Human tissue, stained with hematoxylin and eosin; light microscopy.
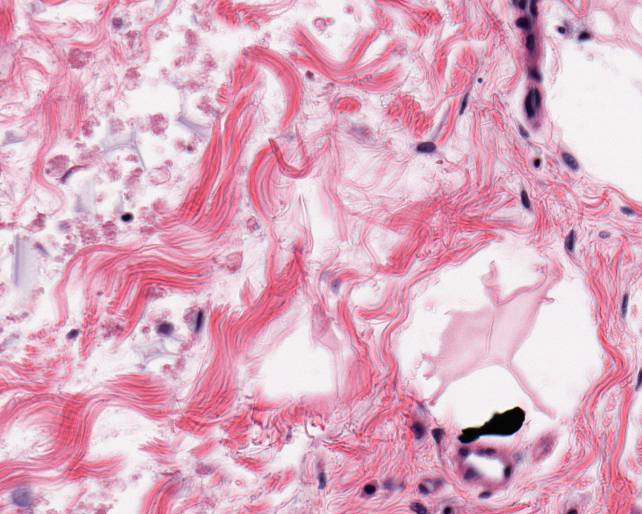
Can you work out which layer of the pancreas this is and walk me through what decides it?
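The field is loose connective tissue. Wavy pink collagen bundles run in many directions, and sparse small, dark, elongated nuclei lie singly between them.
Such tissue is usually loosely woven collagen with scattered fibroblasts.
No epithelium is present.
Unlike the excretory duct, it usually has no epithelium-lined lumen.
At upper left the collagen breaks into small granular fragments with clear spaces between.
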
